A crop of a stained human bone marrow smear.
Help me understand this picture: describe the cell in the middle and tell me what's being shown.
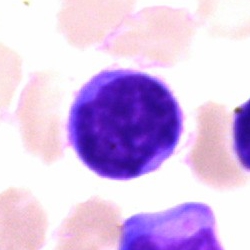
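The cell has a round, smooth outline. Its chromatin is dark and coarsely clumped, with small paler patches lying between the clumps. Only a very thin rim of cytoplasm is visible around the nucleus, and this rim is blue. The cell is a lymphocyte.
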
